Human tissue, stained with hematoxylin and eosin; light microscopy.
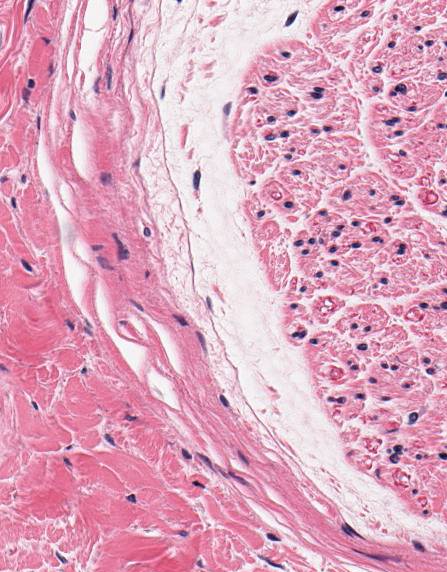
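Tibial nerve, haematoxylin and eosin: you'll see a large rounded bundle, cut transversely, filling the right half of the field. A pale, loosely textured band separates it from the tissue on the left. Along the bundle's left edge, thin wavy lines run parallel to its outline. Small dark round to oval nuclei are scattered fairly evenly through the bundle.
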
